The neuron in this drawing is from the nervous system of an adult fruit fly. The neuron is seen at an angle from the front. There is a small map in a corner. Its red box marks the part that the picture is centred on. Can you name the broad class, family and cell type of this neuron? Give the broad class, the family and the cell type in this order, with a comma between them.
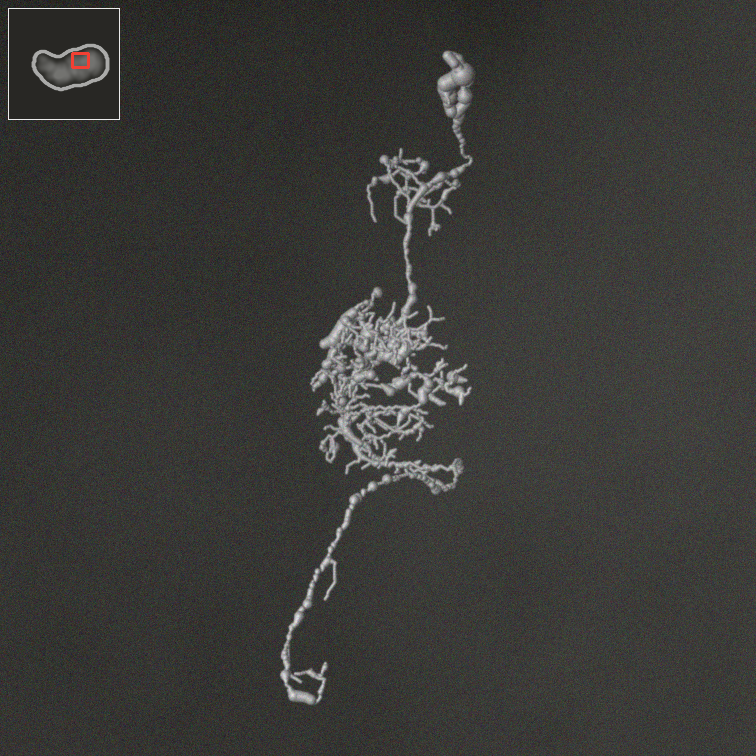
central-brain intrinsic neuron, class CX, PFGs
